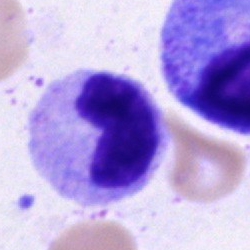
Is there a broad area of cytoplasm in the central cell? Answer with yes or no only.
Yes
